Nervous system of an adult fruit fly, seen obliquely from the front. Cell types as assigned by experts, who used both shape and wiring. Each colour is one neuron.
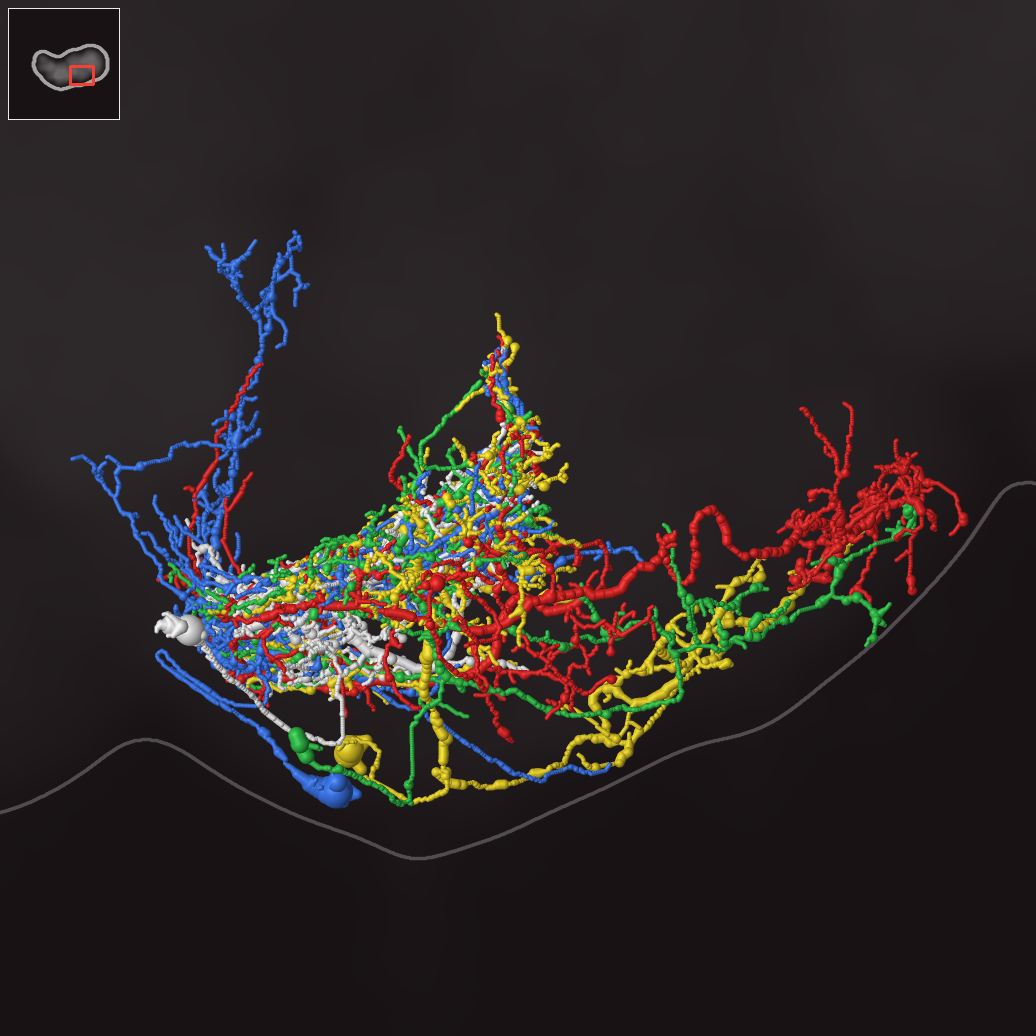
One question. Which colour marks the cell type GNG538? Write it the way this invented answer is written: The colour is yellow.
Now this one: The colour is green.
